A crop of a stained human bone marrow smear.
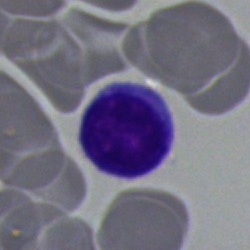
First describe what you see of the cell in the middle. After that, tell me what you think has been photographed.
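To begin, the cell outline is round and smooth. Second, cytoplasm appears at most as a very thin rim at the edge. Third, the chromatin is dense and deep purple, with faint mottling. Finally, no nucleoli are visible in the nucleus. The cell is a lymphocyte.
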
